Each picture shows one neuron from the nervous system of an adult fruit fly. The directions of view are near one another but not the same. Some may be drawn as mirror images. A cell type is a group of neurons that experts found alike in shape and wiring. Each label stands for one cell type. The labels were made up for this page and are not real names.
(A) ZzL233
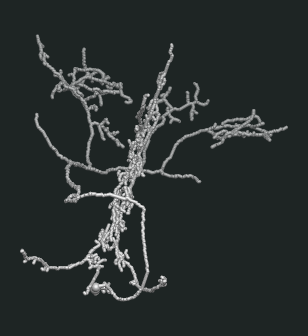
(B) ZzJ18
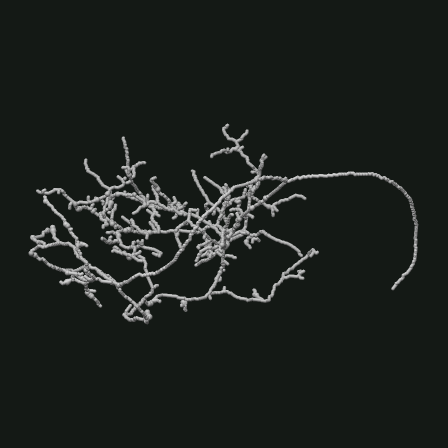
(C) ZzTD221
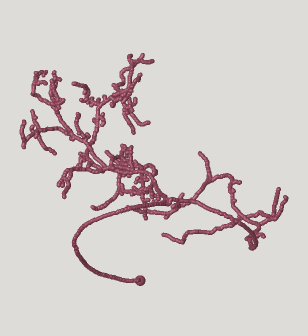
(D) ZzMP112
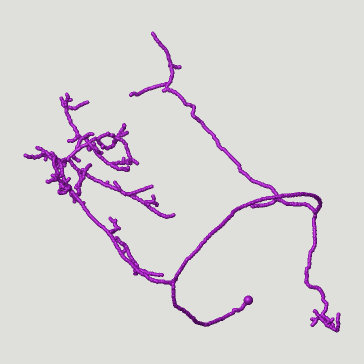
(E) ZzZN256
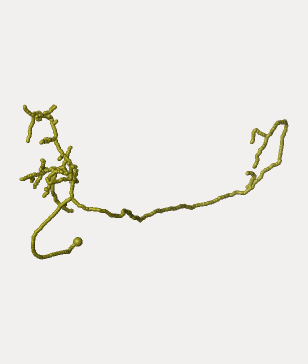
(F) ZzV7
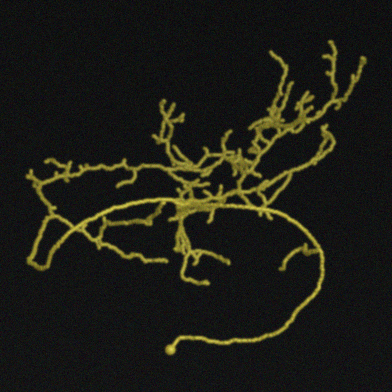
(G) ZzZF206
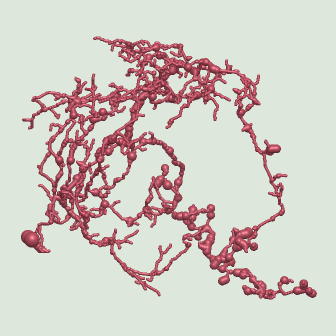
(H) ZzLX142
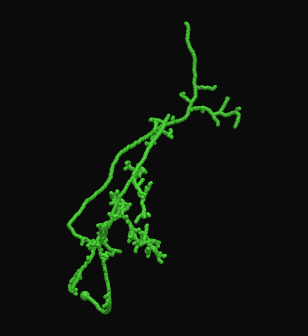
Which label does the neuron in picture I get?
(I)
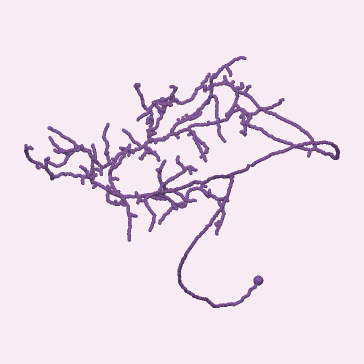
ZzJ18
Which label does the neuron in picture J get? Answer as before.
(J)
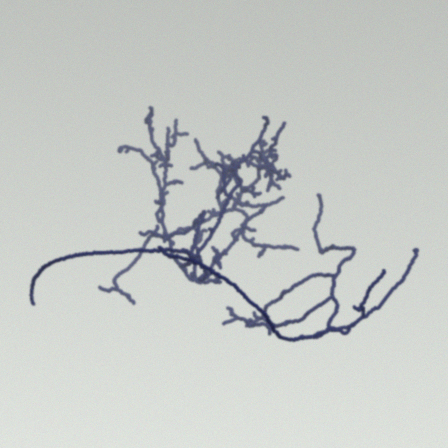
ZzTD221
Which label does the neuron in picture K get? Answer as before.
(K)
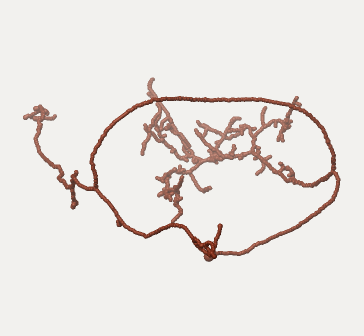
ZzMP112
